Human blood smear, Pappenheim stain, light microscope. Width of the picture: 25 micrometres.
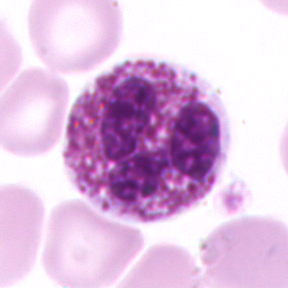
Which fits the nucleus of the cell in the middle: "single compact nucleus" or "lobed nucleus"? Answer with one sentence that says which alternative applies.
There is a nucleus divided into separate segments in this cell.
